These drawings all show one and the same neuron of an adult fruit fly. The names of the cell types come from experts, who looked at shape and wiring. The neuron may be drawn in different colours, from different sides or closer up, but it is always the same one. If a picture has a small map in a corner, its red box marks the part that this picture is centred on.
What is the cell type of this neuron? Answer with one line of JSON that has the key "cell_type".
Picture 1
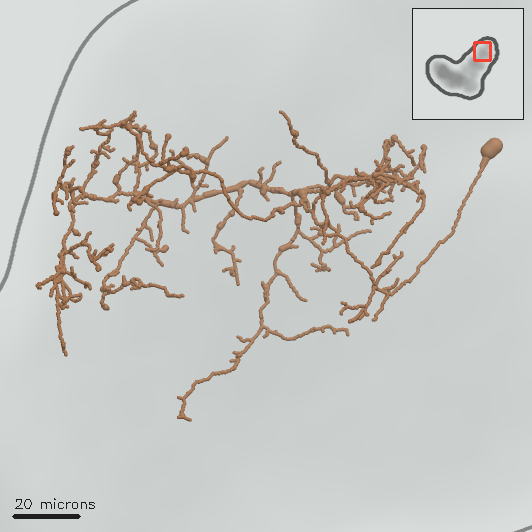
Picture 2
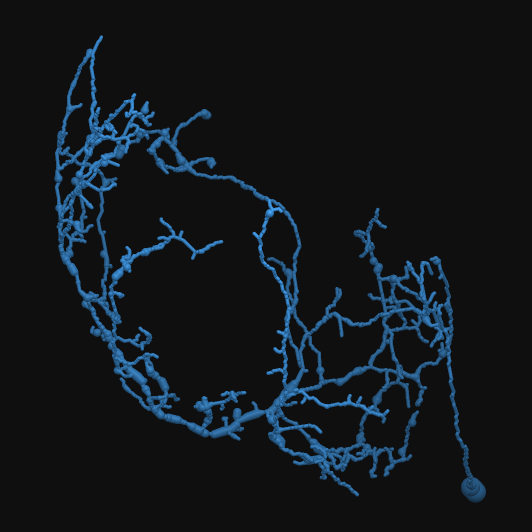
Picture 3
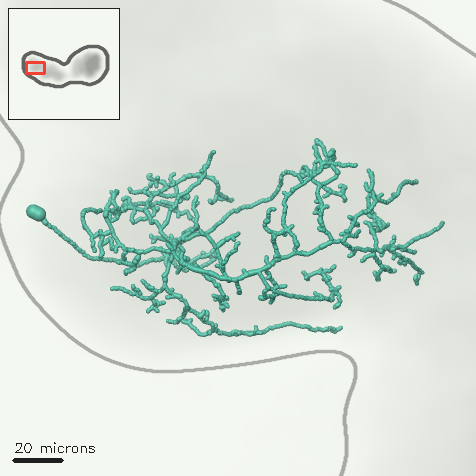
{"cell_type": "IN04B063"}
